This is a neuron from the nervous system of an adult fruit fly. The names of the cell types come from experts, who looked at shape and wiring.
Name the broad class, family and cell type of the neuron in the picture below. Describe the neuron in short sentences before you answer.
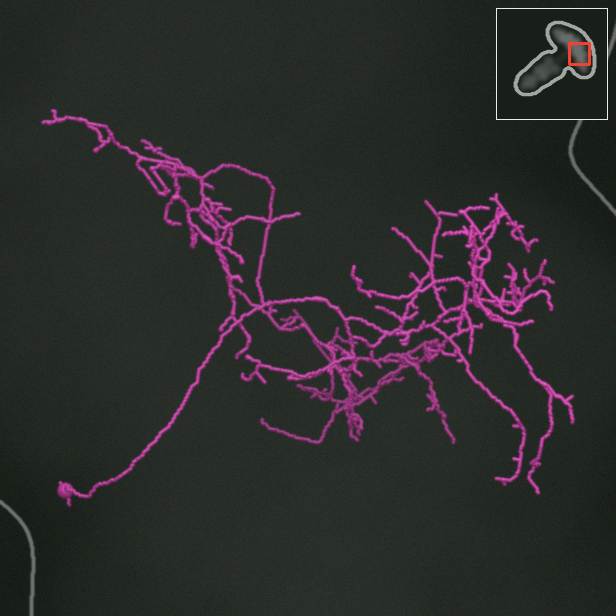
It is in the brain and does not reach the nerve cord. The cell body is at the lower left of the picture. Dozens of branch ends can be seen. It is a central-brain intrinsic neuron. The family is hemilineage DL1_ventral. Its cell type is AVLP521.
